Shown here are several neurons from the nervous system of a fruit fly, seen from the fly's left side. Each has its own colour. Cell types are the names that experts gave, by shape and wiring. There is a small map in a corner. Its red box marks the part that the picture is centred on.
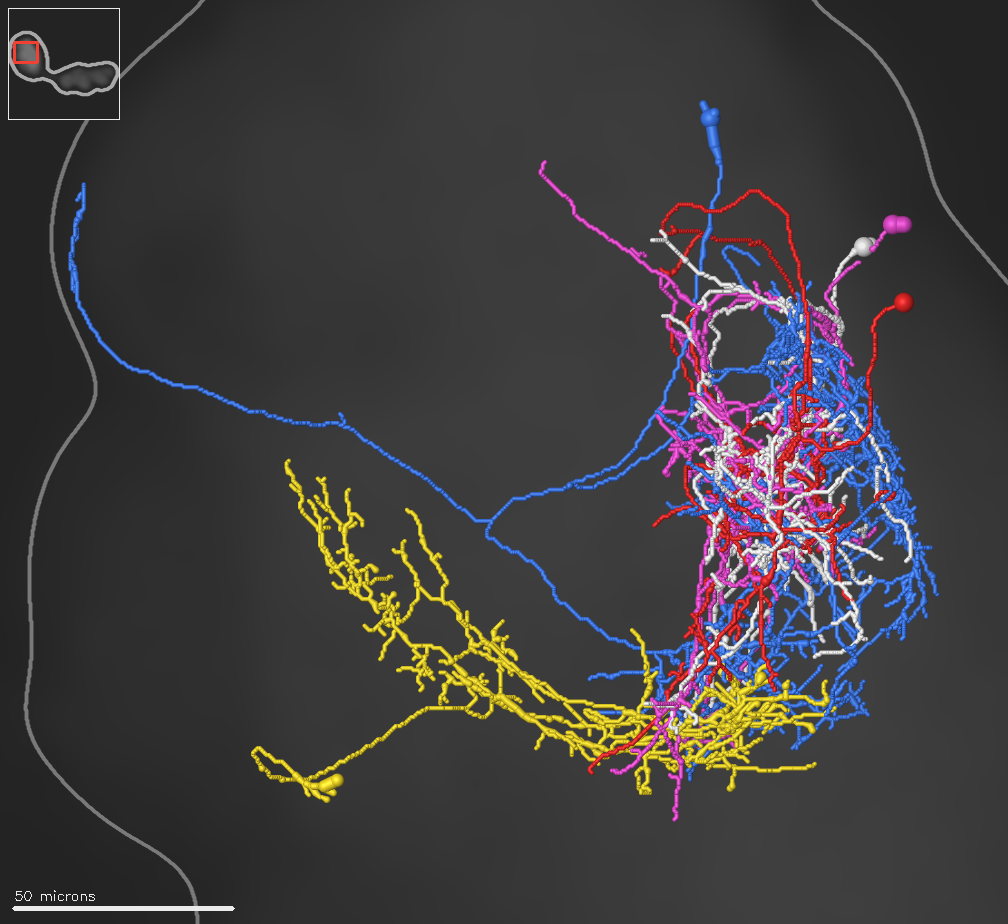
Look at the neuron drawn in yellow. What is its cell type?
WED017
